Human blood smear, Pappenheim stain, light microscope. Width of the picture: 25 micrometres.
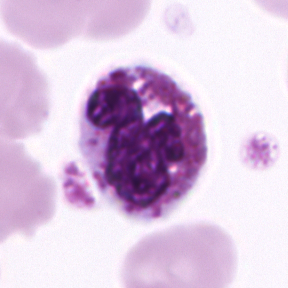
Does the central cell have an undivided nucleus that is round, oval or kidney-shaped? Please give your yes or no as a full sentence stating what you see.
No, this cell has a lobed nucleus rather than a single undivided one.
